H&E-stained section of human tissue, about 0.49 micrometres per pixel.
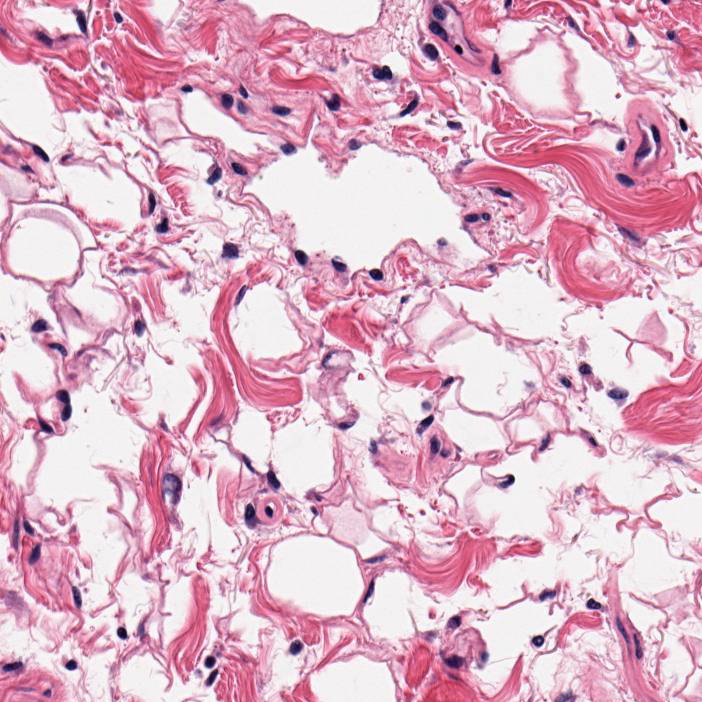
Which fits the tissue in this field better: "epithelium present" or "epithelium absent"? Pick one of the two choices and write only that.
Epithelium absent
